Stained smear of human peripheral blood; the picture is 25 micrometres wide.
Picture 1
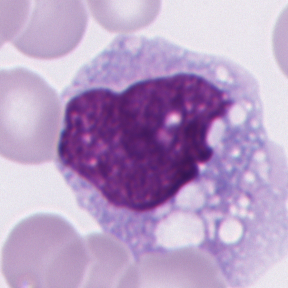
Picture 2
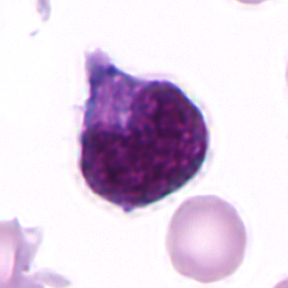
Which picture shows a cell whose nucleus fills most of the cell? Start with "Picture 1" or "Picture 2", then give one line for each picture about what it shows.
Picture 2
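Picture 1: The cytoplasm is abundant and pale greyish-lilac.
Picture 2: The nucleus fills most of the cell.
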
